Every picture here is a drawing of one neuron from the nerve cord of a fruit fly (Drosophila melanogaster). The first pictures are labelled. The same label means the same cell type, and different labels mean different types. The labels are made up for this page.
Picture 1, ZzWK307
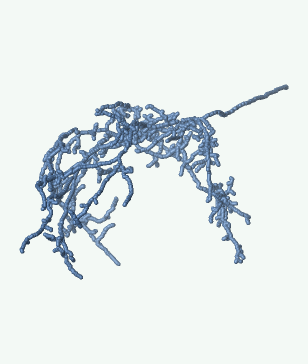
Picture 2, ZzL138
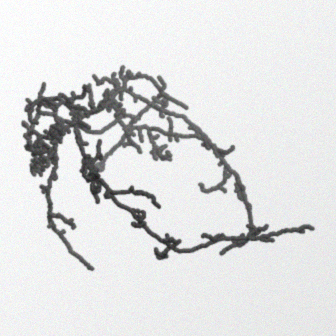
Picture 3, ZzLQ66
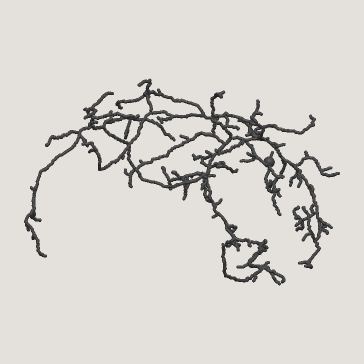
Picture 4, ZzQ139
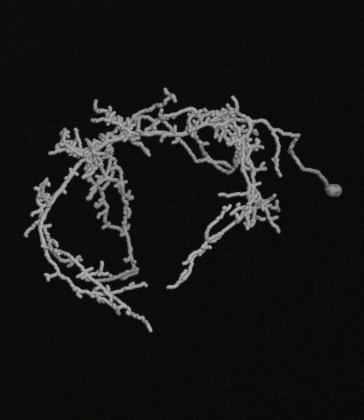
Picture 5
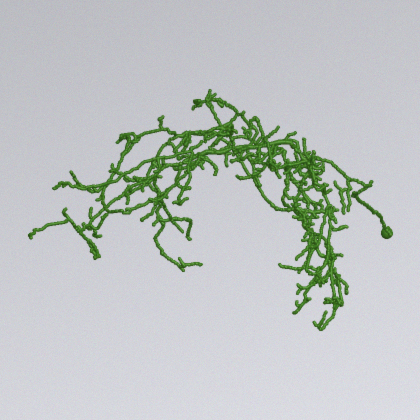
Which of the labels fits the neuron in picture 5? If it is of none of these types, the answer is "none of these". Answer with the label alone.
ZzWK307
